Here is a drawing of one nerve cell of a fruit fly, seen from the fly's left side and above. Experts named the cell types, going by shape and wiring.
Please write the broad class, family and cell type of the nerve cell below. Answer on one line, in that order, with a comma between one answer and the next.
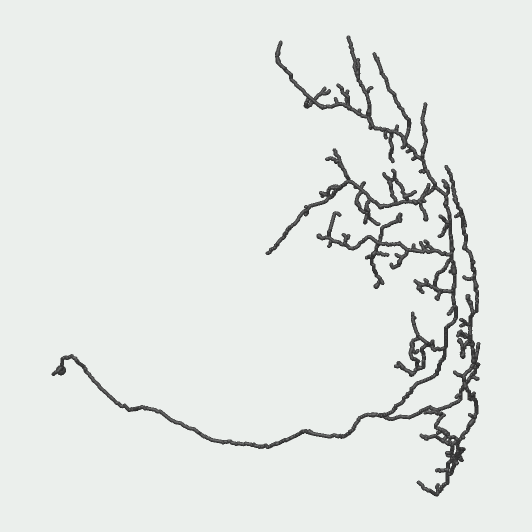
optic-lobe intrinsic neuron, Cm, Cm11c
